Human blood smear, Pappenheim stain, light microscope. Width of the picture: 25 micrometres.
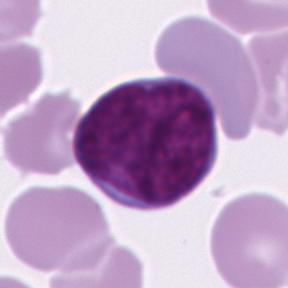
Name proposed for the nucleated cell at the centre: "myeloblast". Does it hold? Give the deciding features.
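Starting with granules: I can't find any in the cytoplasm.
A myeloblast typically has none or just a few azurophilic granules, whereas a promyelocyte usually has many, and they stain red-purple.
So this point goes with myeloblast and against promyelocyte. Next, the cytoplasm: it shows only as a thin pale blue crescent at the lower left, and the nucleus fills about 90% of the cell's area, which again goes with myeloblast.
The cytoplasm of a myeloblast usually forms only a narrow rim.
Then the nuclear shape: it is rounded, with a shallow notch at its top edge.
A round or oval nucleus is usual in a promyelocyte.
So the shape gives no reason to set promyelocyte aside. One point pulls the other way, because no distinct nucleolus is seen.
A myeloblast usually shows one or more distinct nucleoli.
The rest I simply record: a smooth, roughly round outline without surface projections, no vacuoles, and a cell and nucleus each about 12 micrometres across. Weighing it all, the missing granules and the scant cytoplasm carry the day, and myeloblast is a fitting name.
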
